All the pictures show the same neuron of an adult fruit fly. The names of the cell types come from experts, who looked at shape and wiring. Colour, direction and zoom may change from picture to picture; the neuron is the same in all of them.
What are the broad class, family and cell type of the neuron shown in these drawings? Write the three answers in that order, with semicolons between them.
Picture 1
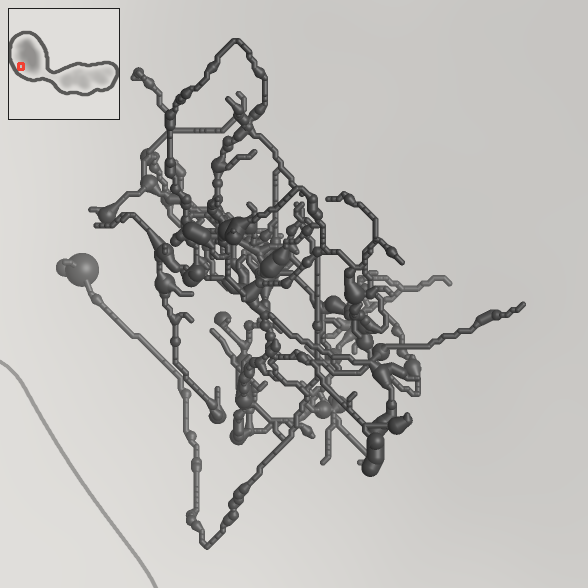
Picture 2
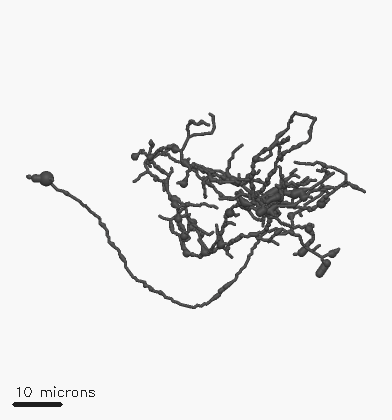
central-brain intrinsic neuron; hemilineage TRdm; GNG379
